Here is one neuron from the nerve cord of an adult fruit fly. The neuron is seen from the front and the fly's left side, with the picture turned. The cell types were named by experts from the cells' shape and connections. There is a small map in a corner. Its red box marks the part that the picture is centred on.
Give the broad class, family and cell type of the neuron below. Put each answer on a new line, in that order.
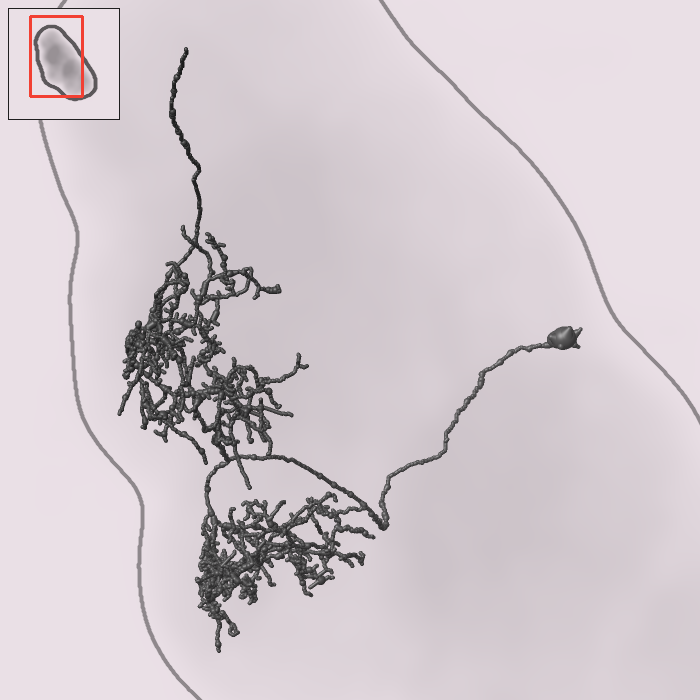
ascending neuron
hemilineage 09B
AN09B011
